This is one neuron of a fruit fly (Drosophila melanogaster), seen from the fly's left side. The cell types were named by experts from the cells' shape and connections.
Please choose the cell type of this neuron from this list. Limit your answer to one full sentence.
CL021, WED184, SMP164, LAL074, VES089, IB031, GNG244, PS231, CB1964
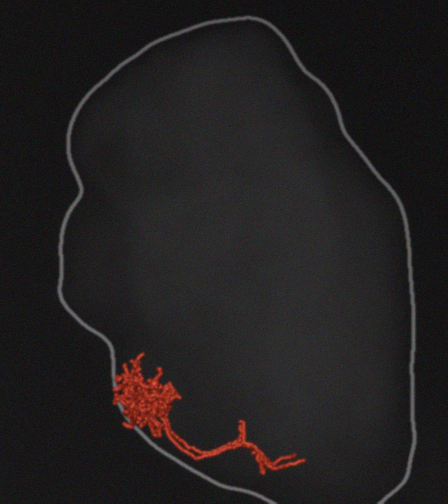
It is GNG244 that this neuron is, by cell type.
